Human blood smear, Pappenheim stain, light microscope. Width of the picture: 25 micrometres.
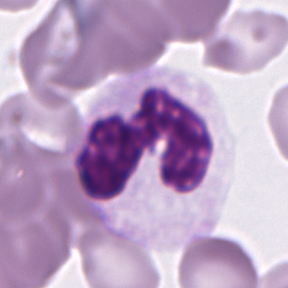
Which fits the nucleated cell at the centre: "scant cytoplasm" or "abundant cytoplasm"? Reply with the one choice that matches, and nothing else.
Abundant cytoplasm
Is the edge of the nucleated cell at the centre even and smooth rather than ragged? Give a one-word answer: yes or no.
Yes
